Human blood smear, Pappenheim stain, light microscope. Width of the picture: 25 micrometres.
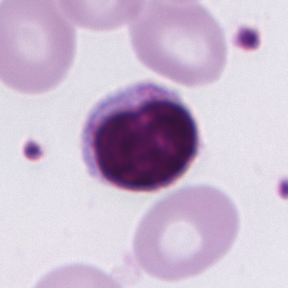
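Large granular lymphocyte, the central cell in a stained peripheral blood smear. It's about 10 micrometres across, and its nucleus, roughly 9 by 8 micrometres, takes up about 70% of the cell's area. You'll spot a shallow notch in the upper edge of the nucleus, which sits off-centre toward the right. The pale lilac-blue cytoplasm makes a rim that's widest along the upper-left side.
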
